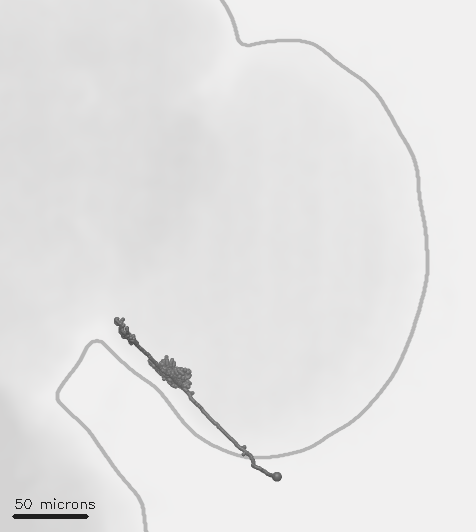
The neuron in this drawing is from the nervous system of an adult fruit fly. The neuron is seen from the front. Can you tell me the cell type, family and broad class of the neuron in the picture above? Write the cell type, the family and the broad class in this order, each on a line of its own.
TmY20
TmY
optic-lobe intrinsic neuron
